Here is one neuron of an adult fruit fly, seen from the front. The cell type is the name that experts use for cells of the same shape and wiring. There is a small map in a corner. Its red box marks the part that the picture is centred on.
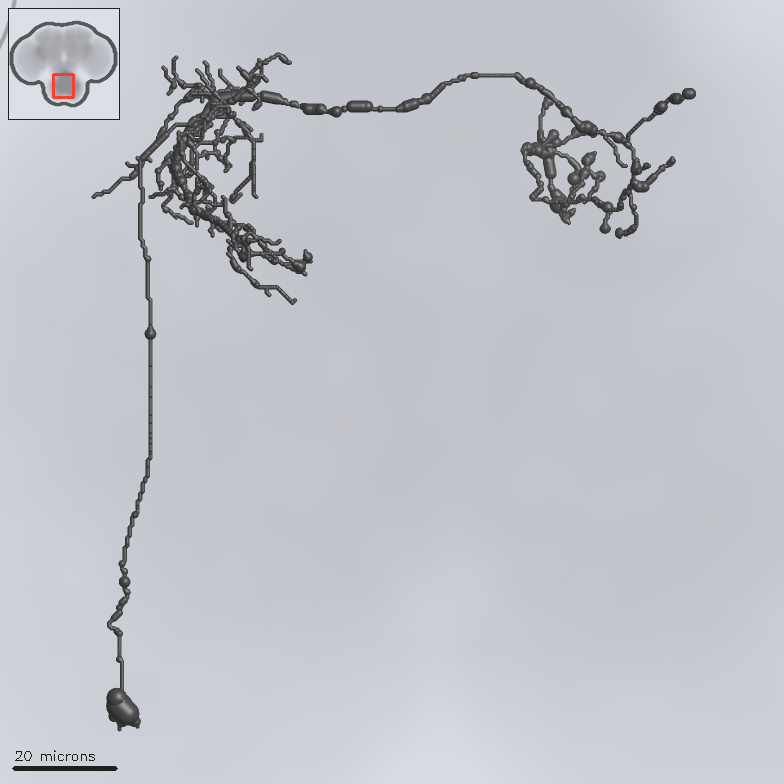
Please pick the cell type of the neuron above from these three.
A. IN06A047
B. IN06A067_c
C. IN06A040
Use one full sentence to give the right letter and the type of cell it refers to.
Option B, which reads IN06A067_c, is the cell type of the neuron.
